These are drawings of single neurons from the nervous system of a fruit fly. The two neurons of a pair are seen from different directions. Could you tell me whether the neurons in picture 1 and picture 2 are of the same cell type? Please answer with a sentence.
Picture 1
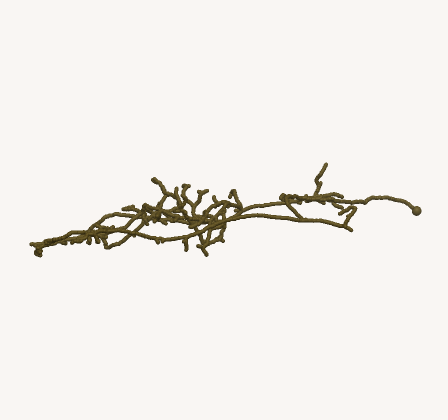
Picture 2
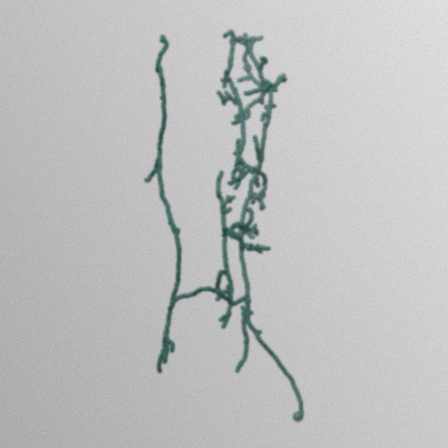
They are of the same cell type.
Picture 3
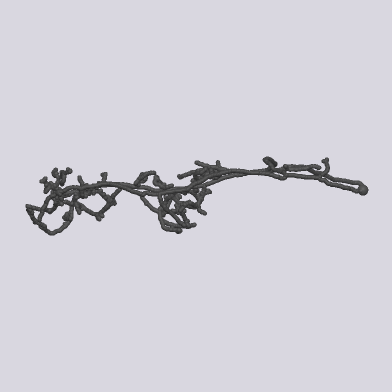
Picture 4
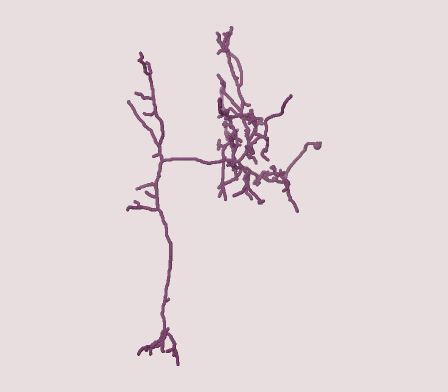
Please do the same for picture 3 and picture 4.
They are of different cell types.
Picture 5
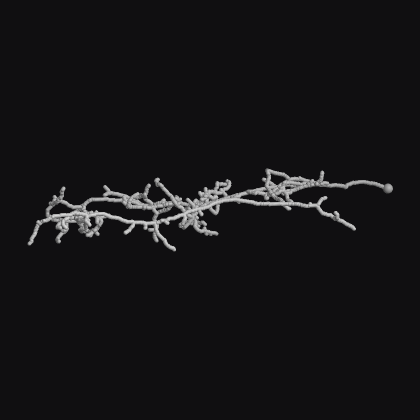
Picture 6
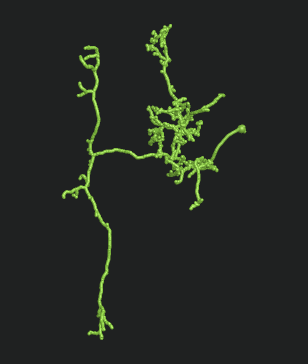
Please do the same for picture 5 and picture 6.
They are of different cell types.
